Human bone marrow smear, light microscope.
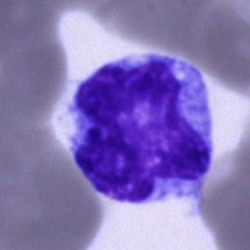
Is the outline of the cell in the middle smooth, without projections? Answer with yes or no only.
No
